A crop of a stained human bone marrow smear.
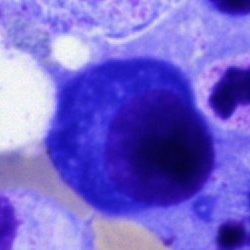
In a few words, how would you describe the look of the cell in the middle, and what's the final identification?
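Roughly round, with a slightly uneven, lumpy edge. Dense chromatin, stained dark purple. Plenty of cytoplasm, deep blue, with small pale spots scattered through it instead of coloured granules. That's a plasma cell.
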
